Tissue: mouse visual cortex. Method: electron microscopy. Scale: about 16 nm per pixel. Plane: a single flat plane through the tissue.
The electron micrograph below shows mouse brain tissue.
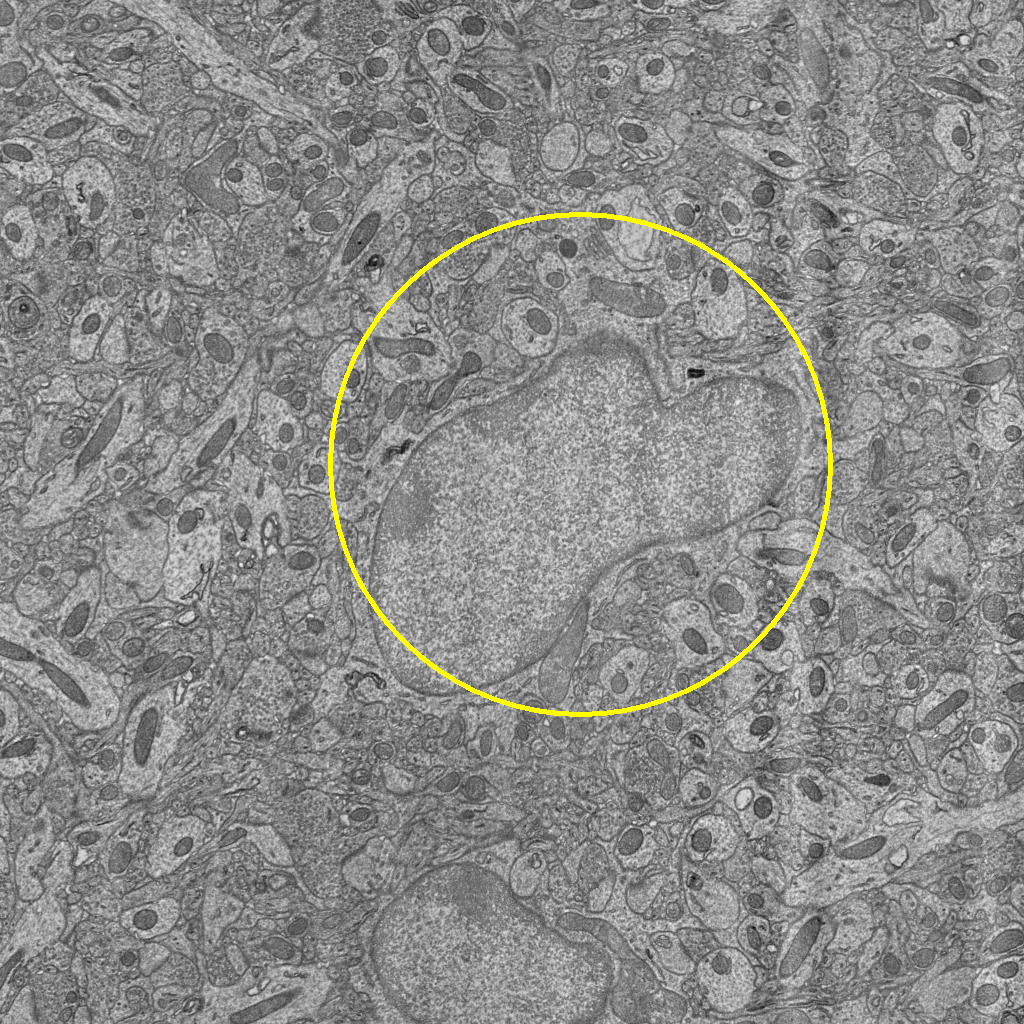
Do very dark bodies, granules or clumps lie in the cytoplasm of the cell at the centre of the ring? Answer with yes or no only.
Yes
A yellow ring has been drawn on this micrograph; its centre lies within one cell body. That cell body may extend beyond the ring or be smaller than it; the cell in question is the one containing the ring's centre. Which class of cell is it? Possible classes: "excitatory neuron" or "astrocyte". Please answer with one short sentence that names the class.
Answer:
In the centre of the ring sits an astrocyte.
